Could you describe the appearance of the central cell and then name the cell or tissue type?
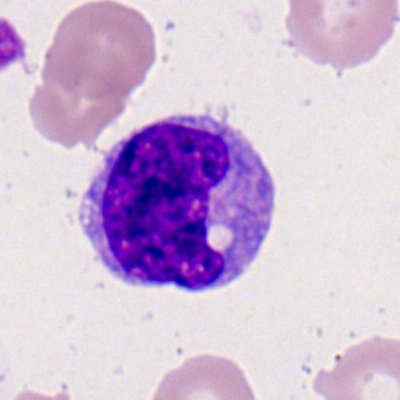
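This one has a roughly round outline, and its nucleus is indented on the right, giving it a kidney shape. The chromatin is coarse, clumped and dark purple. A single clear round vacuole sits in the cytoplasm just at that indentation. It's a monocyte.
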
